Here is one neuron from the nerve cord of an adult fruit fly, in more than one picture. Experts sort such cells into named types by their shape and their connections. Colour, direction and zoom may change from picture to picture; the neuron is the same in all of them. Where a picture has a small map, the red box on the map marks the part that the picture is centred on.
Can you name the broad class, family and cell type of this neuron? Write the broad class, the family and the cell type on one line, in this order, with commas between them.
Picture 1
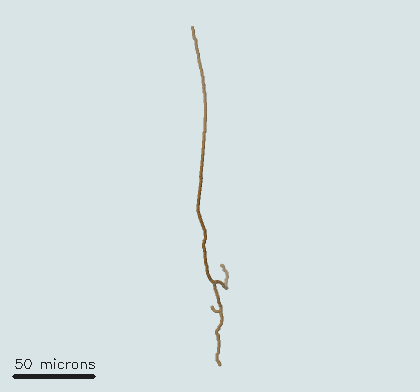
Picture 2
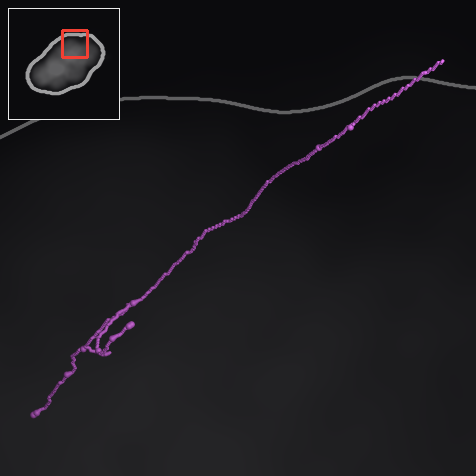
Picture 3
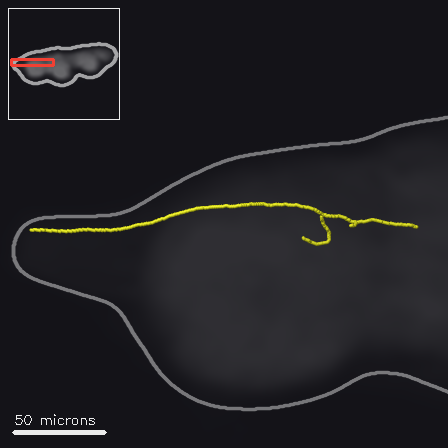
descending neuron, hemilineage LB7, DNge111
